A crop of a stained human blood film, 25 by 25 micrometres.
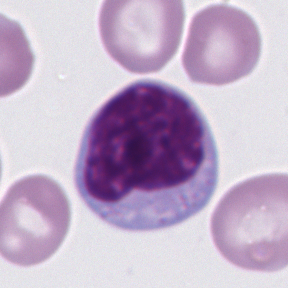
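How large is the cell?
About 13 micrometres across, roughly 1.75 times as wide as a red cell lying whole in the picture.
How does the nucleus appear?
It fills about 60% of the cell's area and lies toward the top, with a shallow indentation on its lower edge; its chromatin is dark purple and coarsely clumped, with paler patches between the clumps.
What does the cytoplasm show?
It is pale greyish blue, with a few fine reddish-purple granules scattered in it.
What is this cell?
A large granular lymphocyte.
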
